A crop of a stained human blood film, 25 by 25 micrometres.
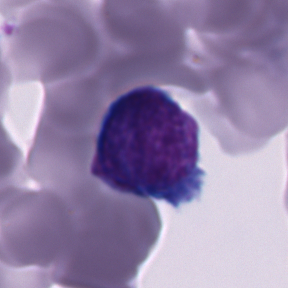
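Typical lymphocyte. The nucleus is round, and its chromatin looks dark purple and finely mottled throughout. Blue cytoplasm shows only as a very thin rim, mostly along the left and lower right edges. The outline seems round, except at the lower right, where fine, short, hair-like projections fringe the border.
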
